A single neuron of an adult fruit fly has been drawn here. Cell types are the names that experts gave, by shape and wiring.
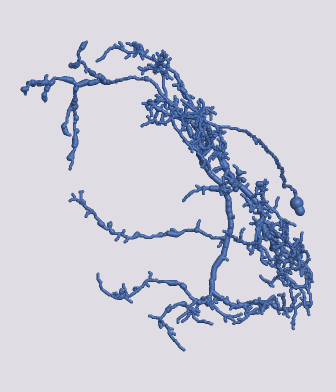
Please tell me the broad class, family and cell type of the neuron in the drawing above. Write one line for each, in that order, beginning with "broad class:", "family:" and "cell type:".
broad class: nerve-cord intrinsic neuron
family: hemilineage 03A
cell type: IN03A026_d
